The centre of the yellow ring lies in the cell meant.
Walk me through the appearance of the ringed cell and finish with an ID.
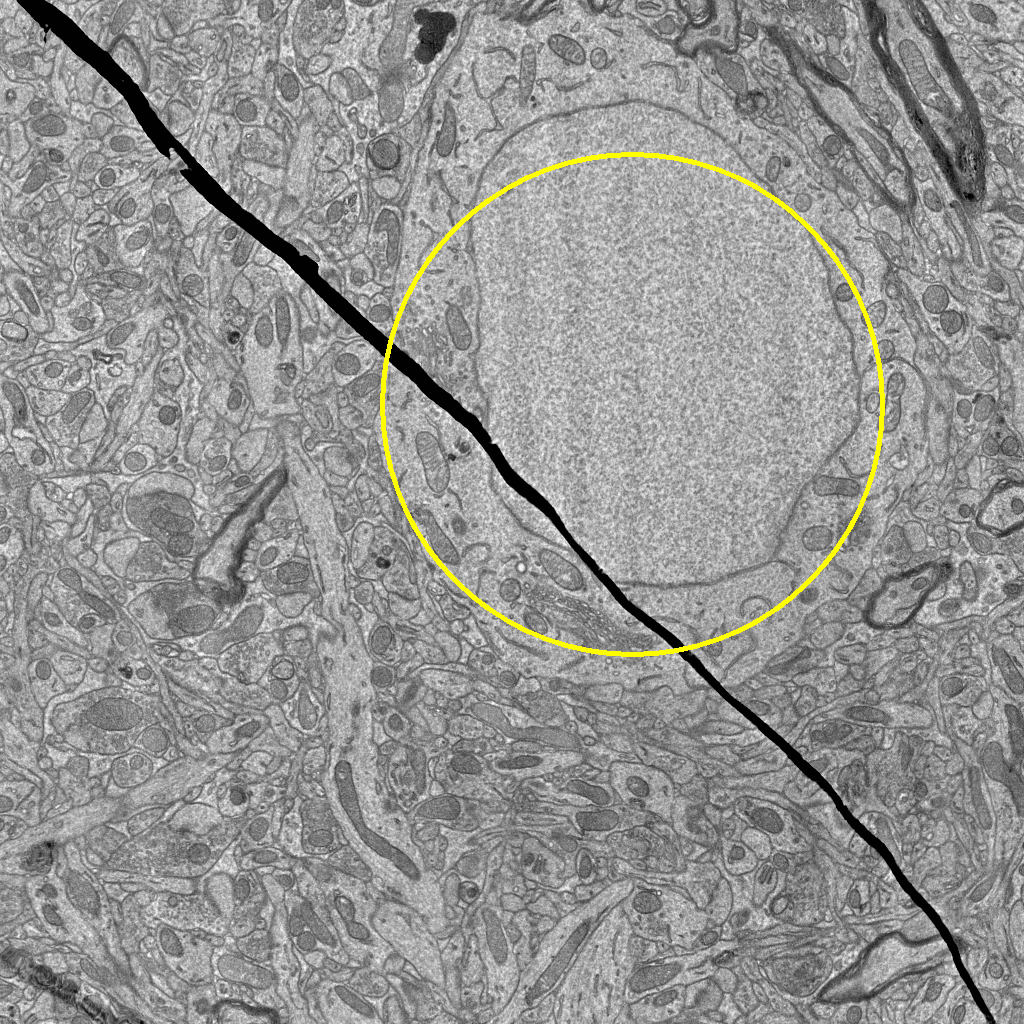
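First, the nucleus: large, rounded, wholly within the picture. Second, its envelope runs smoothly, with no deep infoldings. Third, no distinct nucleolus is visible. Fourth, several mitochondria lie in the cytoplasm on the left side of the nucleus. Last, the name: excitatory neuron.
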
